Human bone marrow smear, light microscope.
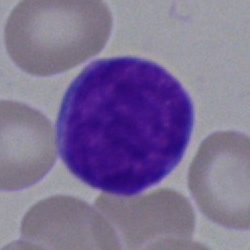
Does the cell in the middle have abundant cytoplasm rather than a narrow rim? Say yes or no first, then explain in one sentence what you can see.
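No. Cytoplasm is scant, showing at most as a thin rim.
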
